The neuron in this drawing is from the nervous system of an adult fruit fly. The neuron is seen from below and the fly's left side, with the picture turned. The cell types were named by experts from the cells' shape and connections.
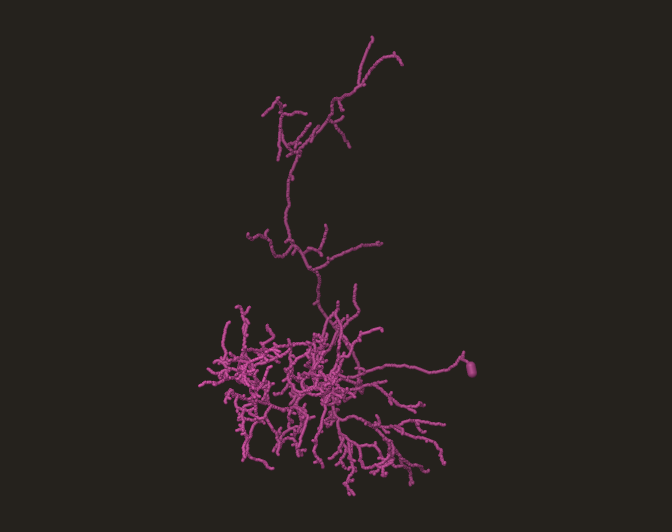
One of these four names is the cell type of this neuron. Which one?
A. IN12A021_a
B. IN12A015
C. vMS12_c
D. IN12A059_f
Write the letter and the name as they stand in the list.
B. IN12A015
